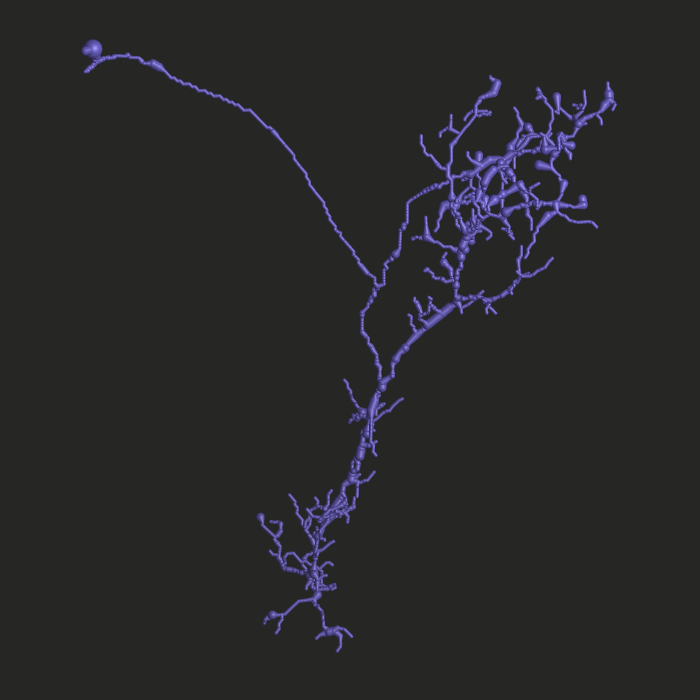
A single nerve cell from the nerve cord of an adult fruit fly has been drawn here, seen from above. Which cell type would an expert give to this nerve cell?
IN09A039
